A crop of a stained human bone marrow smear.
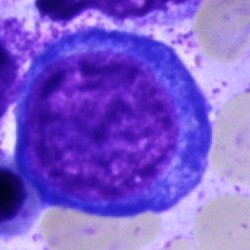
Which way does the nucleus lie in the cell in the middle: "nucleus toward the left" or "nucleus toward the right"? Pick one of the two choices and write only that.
Nucleus toward the left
